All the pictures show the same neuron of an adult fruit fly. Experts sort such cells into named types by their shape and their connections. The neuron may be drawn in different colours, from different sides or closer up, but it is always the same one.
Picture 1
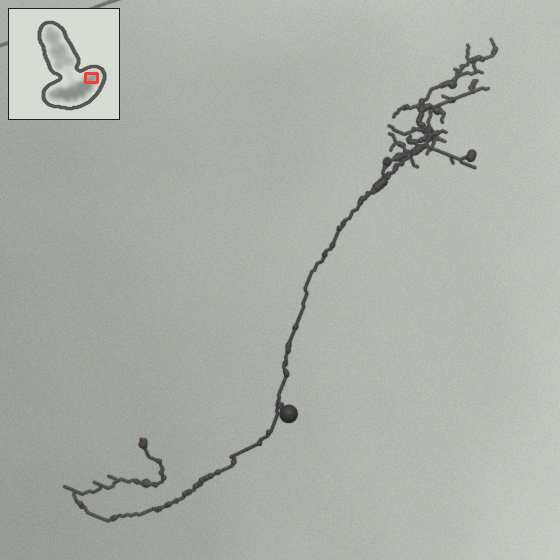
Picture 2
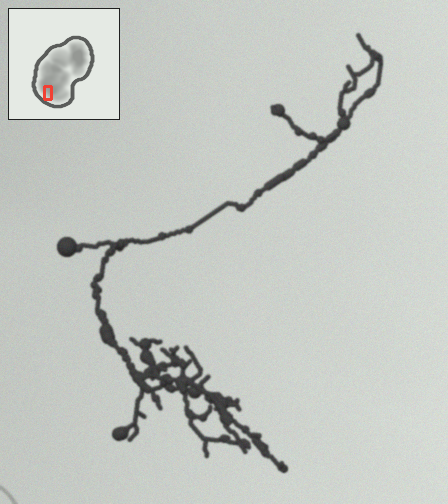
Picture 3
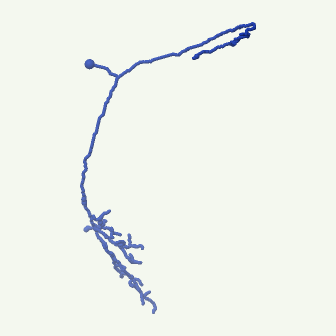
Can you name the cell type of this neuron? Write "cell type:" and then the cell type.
cell type: MeLo5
